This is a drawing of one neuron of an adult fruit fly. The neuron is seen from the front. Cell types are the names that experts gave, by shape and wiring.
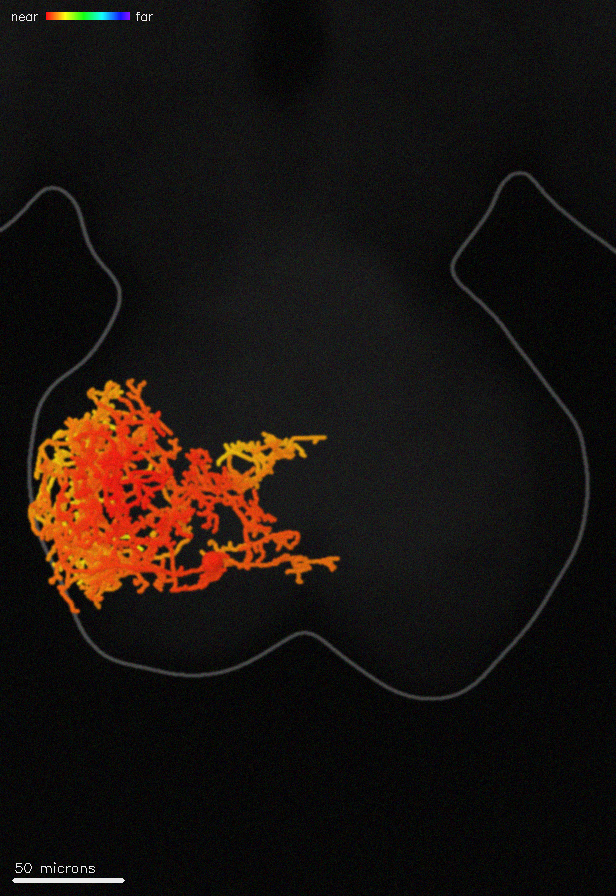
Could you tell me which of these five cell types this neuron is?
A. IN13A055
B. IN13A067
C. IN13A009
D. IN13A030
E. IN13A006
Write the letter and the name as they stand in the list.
E. IN13A006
